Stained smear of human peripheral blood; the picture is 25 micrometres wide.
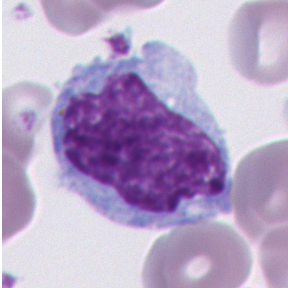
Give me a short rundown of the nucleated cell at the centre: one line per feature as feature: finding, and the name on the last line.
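Chromatin: coarse, clumped, dark purple with paler streaks
Nucleus: fills most of the cell
Cytoplasm: pale blue
Bulge: cytoplasm widest at the upper right
Name: monocyte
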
